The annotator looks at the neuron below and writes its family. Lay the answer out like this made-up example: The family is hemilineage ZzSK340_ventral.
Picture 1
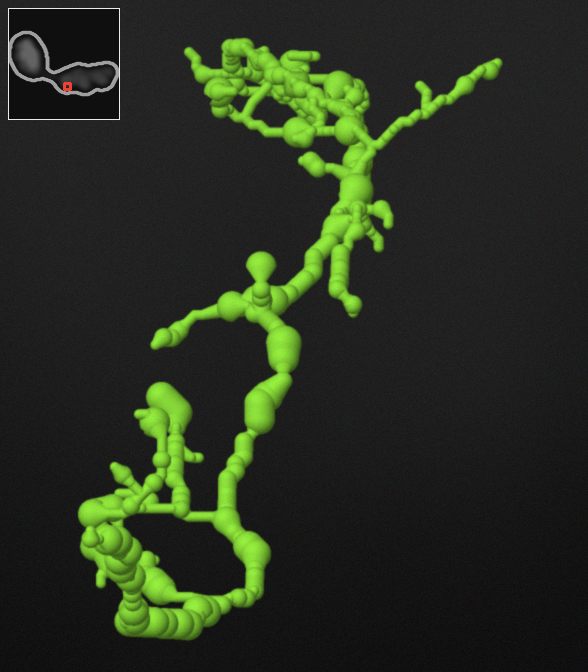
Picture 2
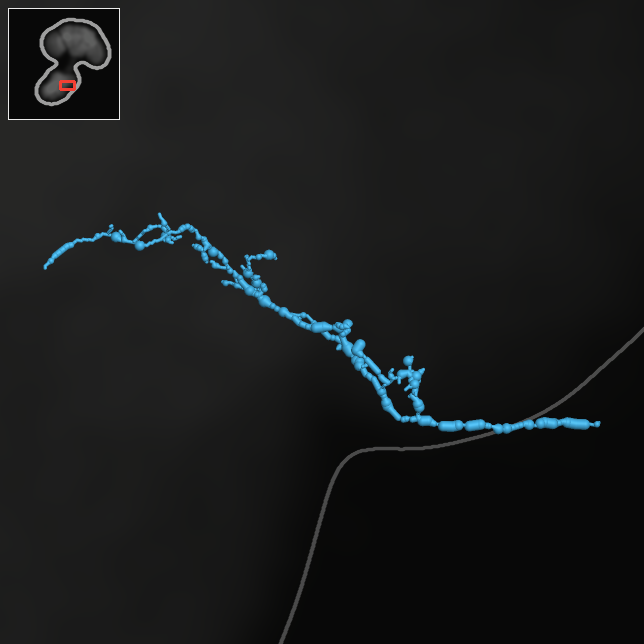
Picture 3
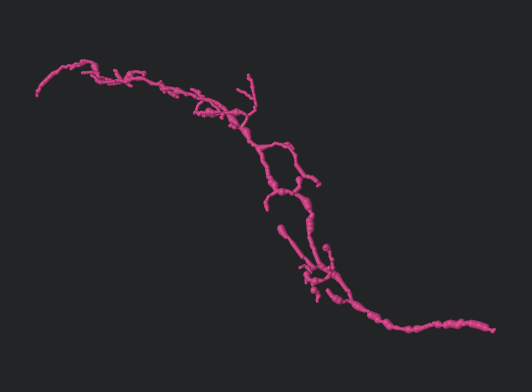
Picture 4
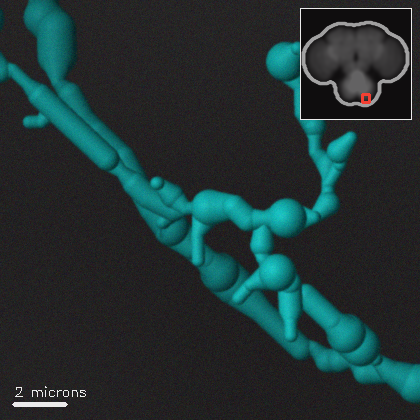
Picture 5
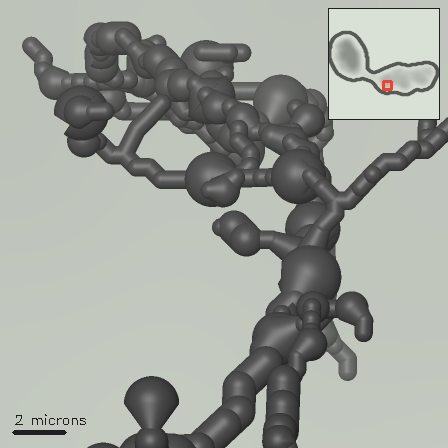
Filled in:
The family is class gustatory.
